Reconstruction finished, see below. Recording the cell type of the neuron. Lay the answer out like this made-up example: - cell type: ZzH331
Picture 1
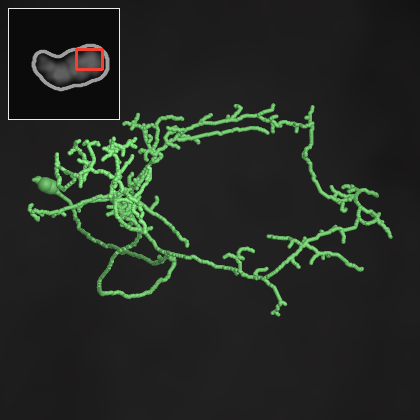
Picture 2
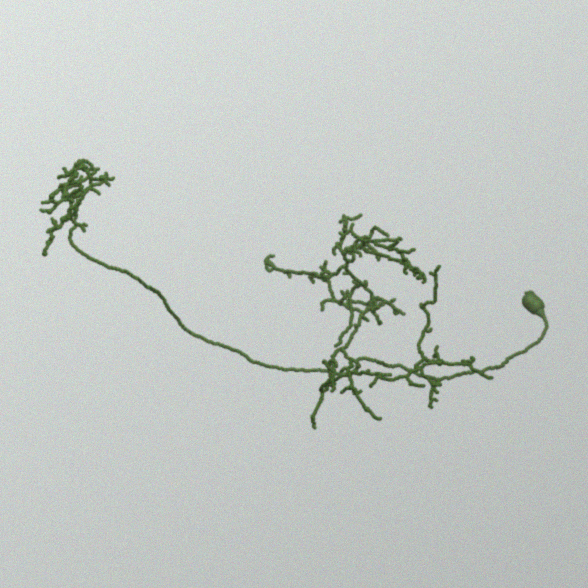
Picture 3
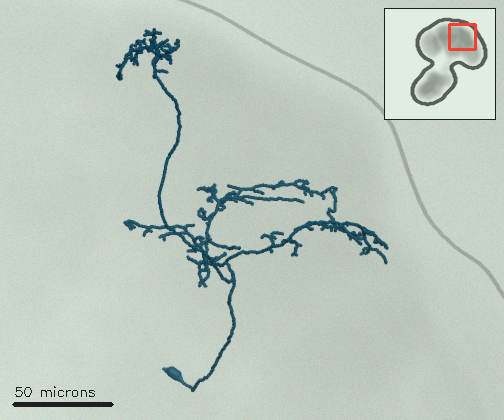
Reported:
- cell type: SMP569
